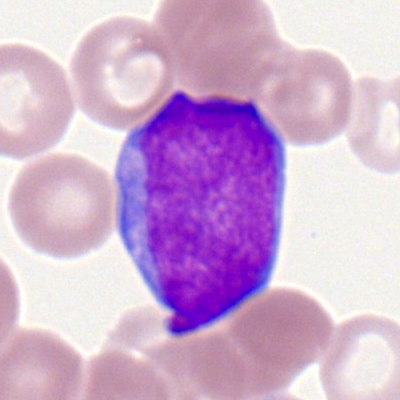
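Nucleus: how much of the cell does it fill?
Most of it.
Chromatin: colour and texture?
Deep purple, mottled and speckled.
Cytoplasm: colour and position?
Pale blue, mainly a thin band along the left edge.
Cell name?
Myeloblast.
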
